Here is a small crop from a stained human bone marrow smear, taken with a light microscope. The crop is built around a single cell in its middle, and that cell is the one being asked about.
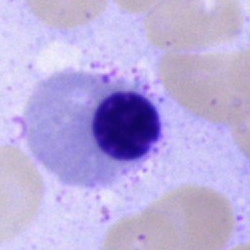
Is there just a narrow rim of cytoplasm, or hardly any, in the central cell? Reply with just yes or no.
No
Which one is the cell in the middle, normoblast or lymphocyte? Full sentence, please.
The middle position in this crop is taken by a normoblast.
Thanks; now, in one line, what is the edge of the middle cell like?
If you check the edge, you will find it smooth without projections.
